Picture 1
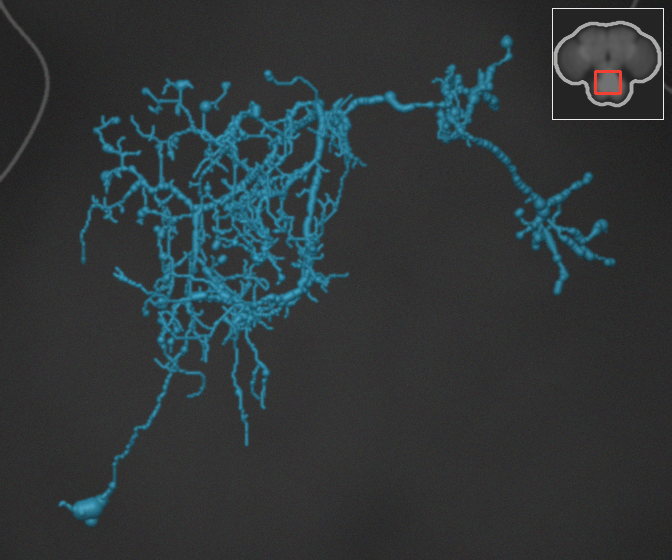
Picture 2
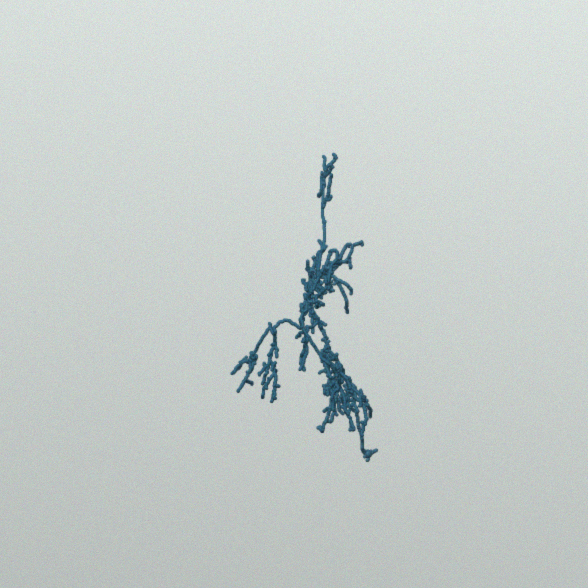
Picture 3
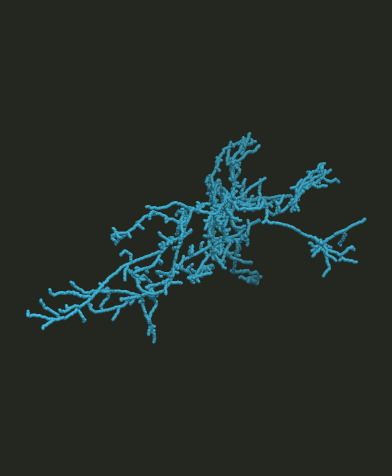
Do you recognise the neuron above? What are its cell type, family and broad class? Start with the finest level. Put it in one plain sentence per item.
Type IN14B003 of hemilineage 14B, a nerve-cord intrinsic neuron.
